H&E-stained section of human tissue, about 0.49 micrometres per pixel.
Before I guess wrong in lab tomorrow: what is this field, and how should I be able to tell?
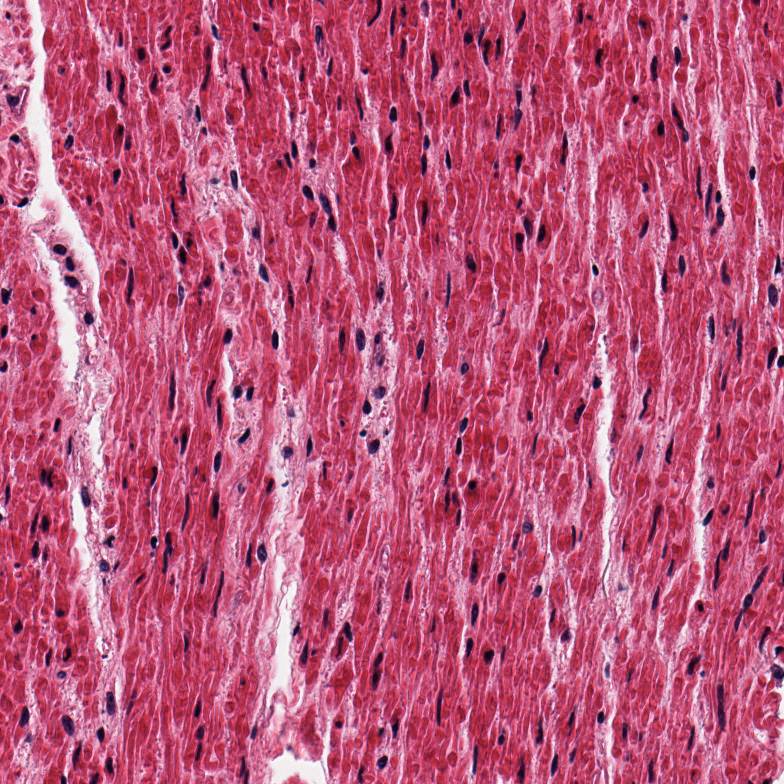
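Look here: this field is smooth muscle. The fibres run roughly top to bottom across the whole field and are closely packed, with very little space between them. Their oval nuclei lie singly in the centre of the fibres, and the cytoplasm stains a deep, strongly eosinophilic red.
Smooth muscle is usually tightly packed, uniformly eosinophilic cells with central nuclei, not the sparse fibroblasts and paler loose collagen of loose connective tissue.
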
